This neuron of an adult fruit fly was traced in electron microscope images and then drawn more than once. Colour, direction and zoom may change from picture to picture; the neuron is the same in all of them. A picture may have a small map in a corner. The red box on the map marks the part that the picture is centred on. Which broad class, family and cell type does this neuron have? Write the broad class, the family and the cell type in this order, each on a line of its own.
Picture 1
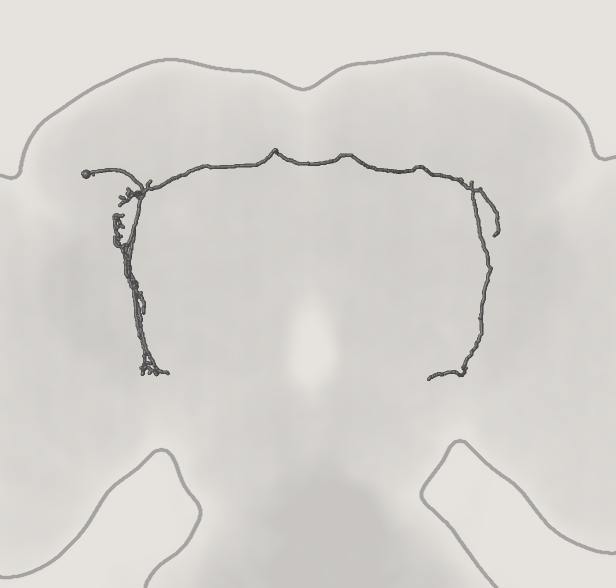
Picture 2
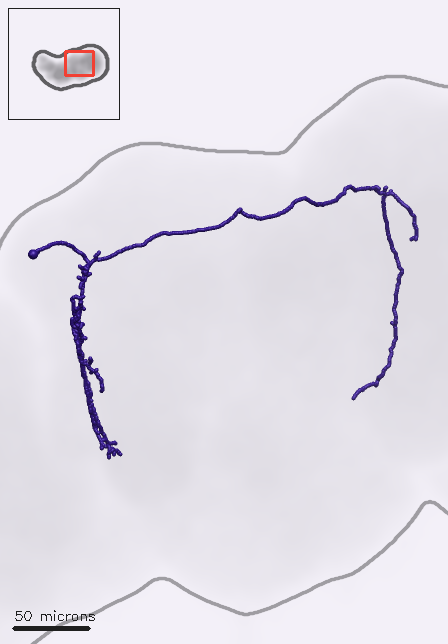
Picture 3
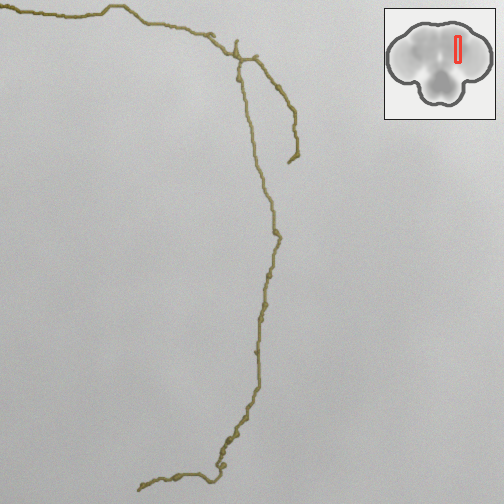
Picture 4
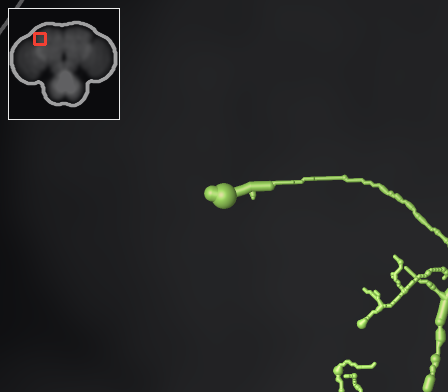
central-brain intrinsic neuron
hemilineage LHp2
CB1818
